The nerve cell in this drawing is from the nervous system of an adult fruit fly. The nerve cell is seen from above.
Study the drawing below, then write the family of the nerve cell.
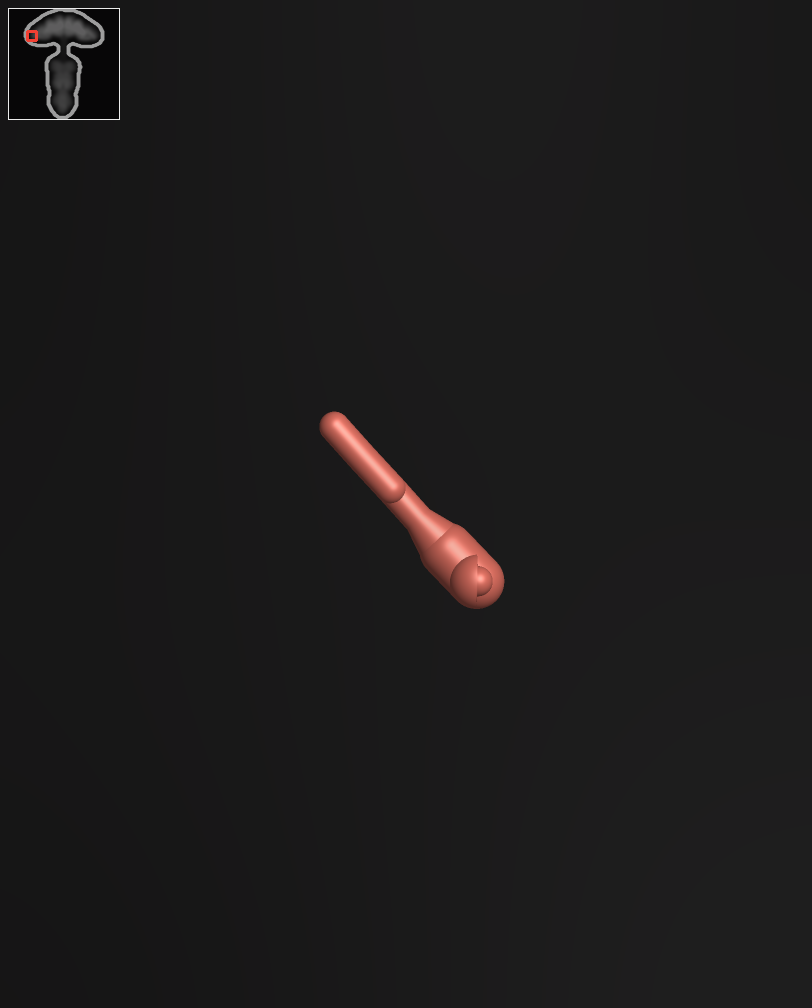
class visual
